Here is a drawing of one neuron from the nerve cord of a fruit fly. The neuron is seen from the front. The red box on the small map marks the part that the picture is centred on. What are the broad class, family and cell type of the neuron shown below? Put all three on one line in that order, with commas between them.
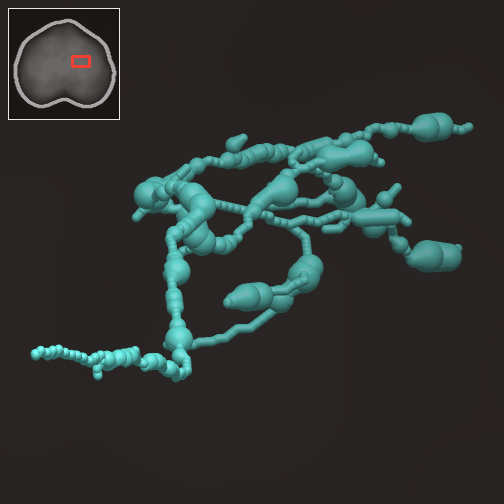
descending neuron, hemilineage LB7, DNge100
